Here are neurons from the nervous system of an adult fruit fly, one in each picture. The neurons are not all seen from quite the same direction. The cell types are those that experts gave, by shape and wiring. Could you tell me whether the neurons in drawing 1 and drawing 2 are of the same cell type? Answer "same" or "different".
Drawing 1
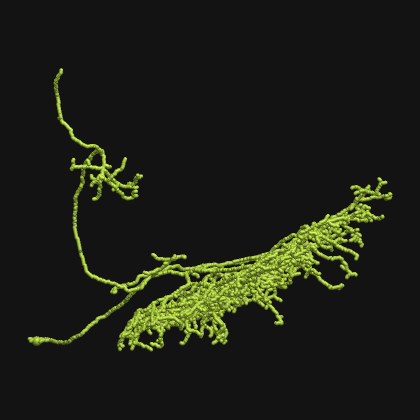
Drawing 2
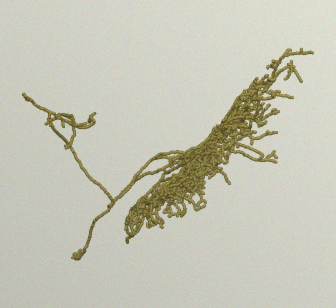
same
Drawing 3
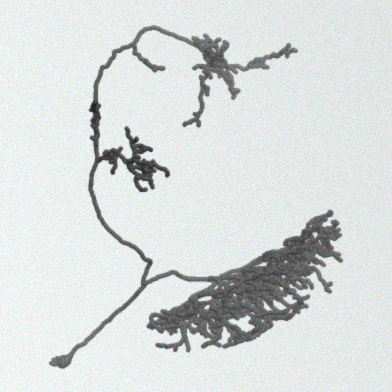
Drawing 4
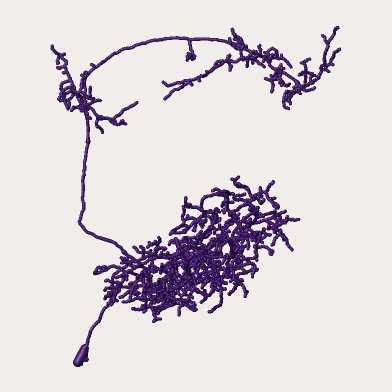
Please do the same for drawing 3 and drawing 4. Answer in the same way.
same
